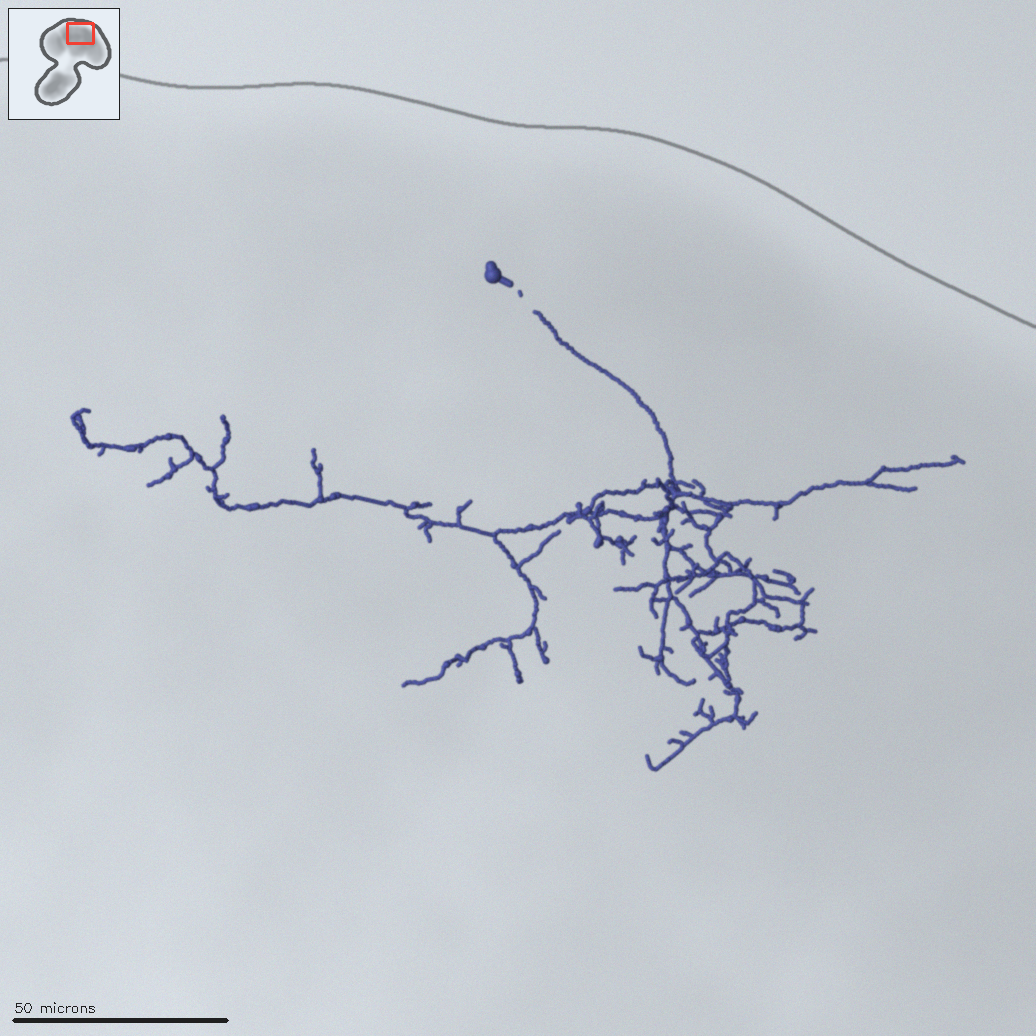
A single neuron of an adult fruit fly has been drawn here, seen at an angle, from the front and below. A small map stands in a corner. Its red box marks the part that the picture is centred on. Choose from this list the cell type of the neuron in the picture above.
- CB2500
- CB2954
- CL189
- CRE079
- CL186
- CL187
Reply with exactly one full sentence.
This neuron is included in the cell type CB2500.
